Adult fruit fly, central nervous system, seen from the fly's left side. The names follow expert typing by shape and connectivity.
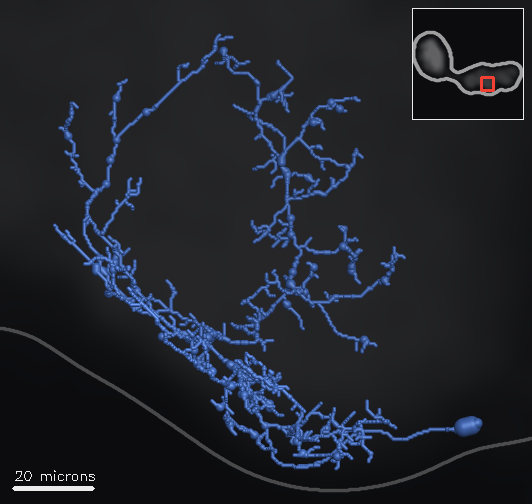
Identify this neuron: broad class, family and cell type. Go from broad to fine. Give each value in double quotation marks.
"nerve-cord intrinsic neuron", "hemilineage 13A", "IN13A054"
